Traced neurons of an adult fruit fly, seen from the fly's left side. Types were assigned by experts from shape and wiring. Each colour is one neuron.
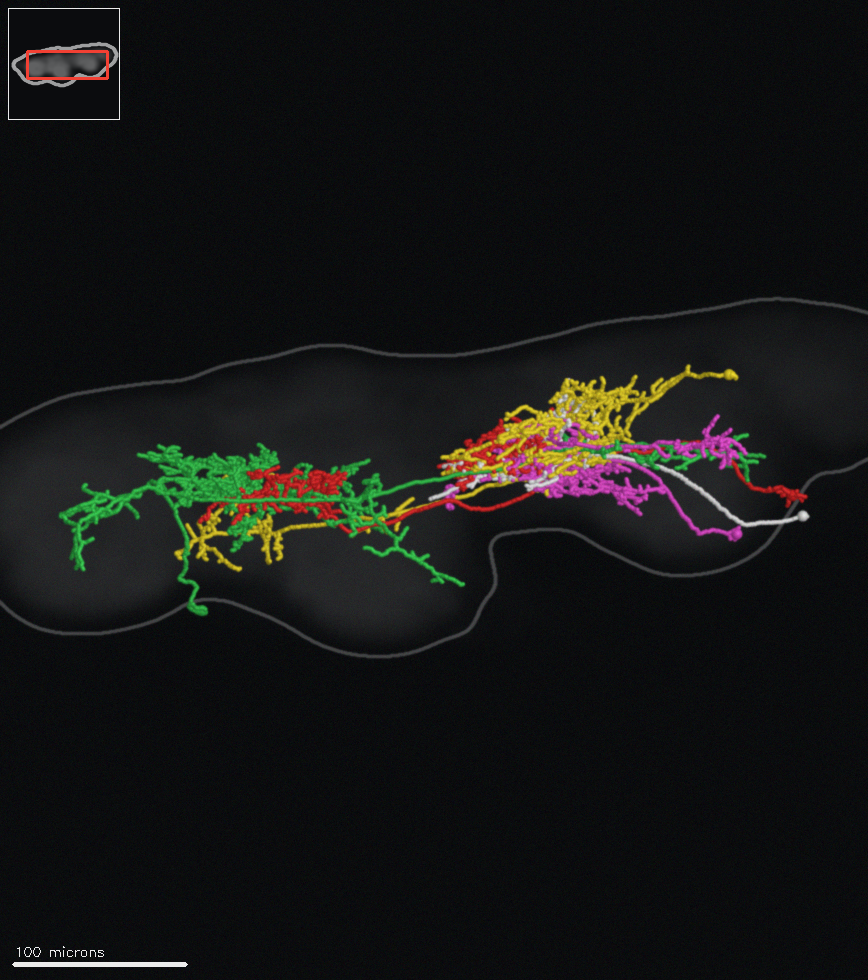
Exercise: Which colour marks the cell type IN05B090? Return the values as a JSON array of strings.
["white"]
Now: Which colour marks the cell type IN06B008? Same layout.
["green"]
